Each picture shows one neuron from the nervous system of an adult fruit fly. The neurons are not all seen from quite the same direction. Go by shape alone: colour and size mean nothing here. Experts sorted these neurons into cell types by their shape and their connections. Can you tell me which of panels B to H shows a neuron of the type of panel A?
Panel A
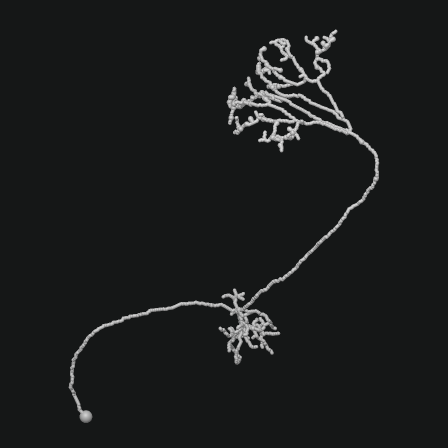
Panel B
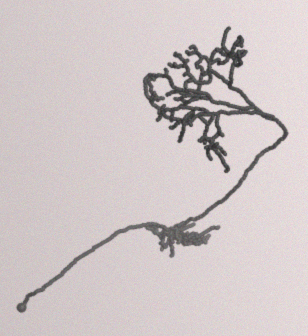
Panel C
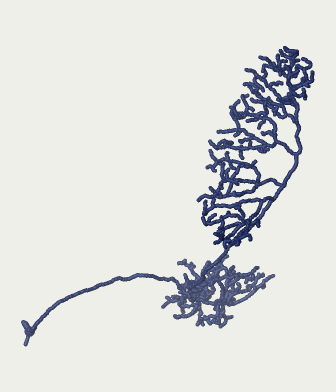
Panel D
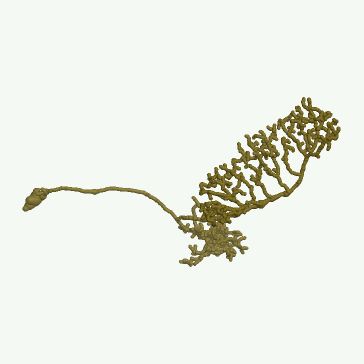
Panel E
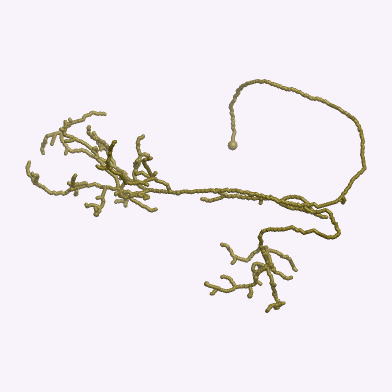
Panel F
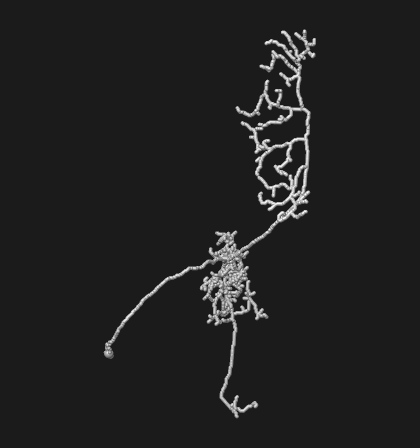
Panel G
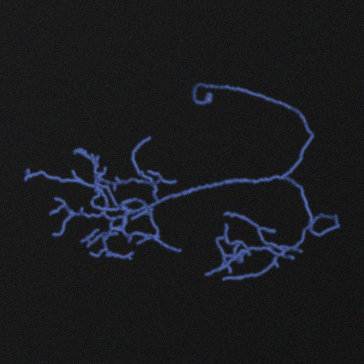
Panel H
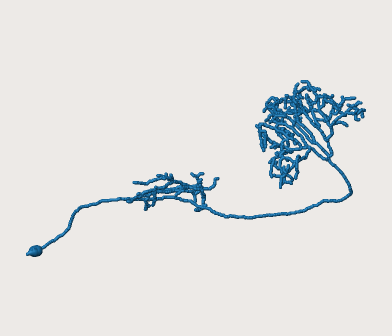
Panel B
